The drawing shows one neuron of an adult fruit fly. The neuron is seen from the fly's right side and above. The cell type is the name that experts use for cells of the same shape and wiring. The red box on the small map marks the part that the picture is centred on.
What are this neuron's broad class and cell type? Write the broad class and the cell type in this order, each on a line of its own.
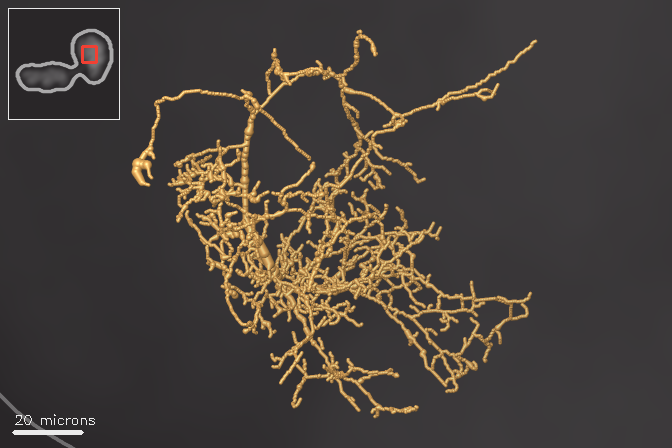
central-brain intrinsic neuron
PS234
